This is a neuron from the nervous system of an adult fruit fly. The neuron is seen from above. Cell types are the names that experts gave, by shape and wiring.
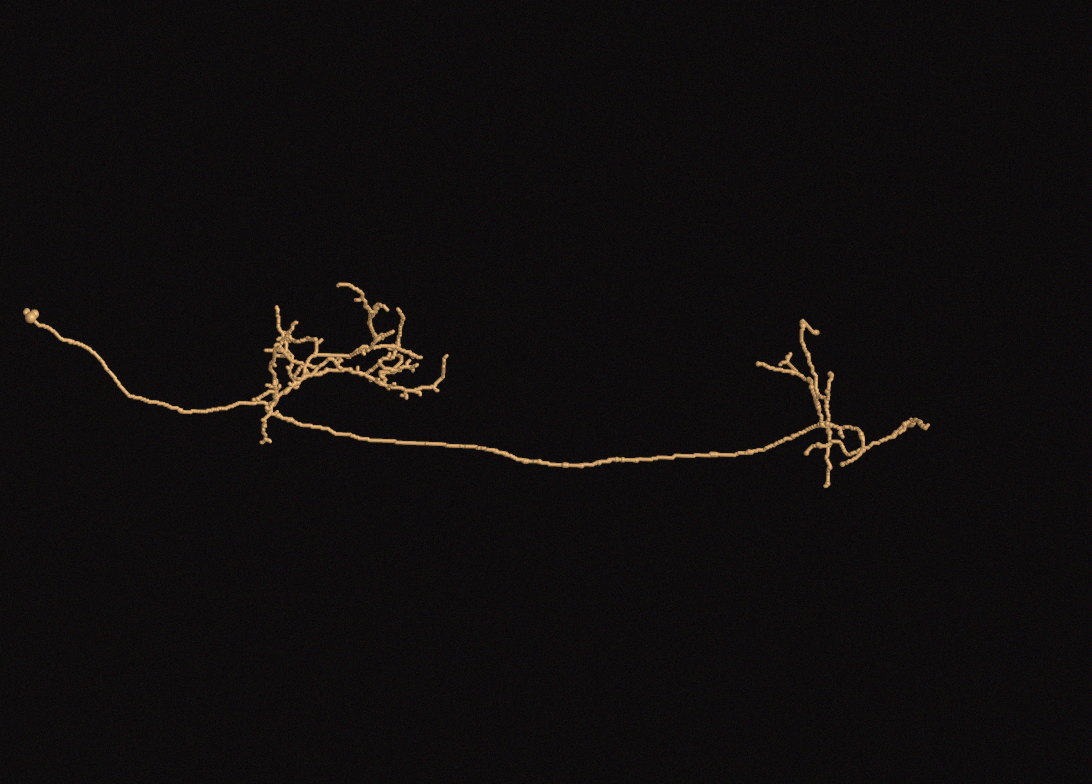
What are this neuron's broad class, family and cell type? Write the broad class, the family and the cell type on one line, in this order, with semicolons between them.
central-brain intrinsic neuron; hemilineage VLPl2_posterior; CB2143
